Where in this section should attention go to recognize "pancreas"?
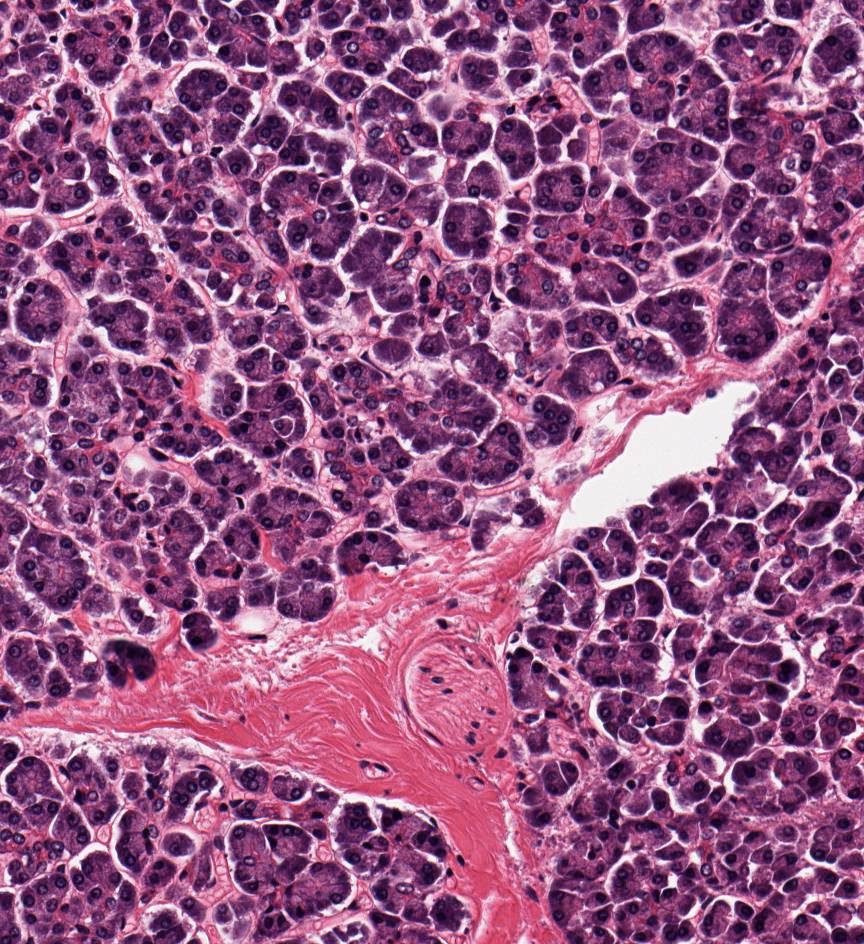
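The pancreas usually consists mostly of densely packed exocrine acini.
That matches this field, which is filled with closely packed small rounded acini. The acinar cell nuclei are round and lie toward the outer base of each acinus, and the central lumina are tiny and inconspicuous. A band of dense, wavy pink collagen with sparse spindle-shaped nuclei parts the acini, running from the lower left toward the upper right and widest in the lower centre.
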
